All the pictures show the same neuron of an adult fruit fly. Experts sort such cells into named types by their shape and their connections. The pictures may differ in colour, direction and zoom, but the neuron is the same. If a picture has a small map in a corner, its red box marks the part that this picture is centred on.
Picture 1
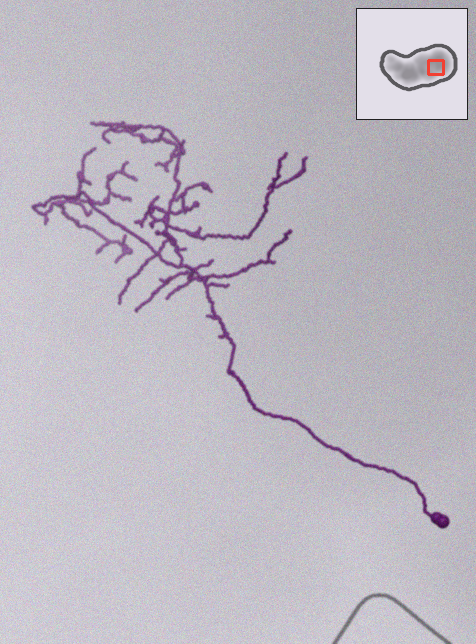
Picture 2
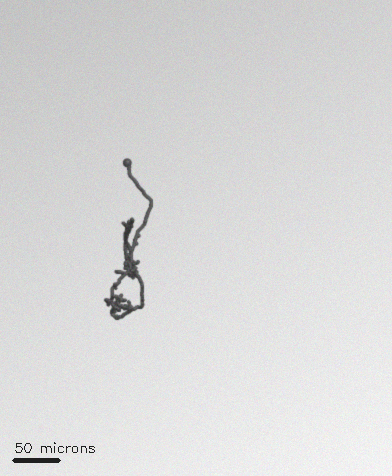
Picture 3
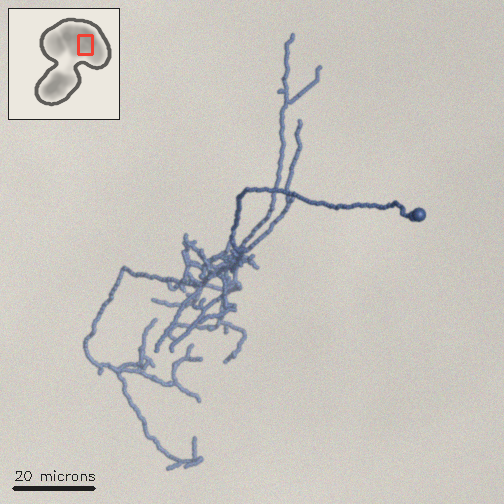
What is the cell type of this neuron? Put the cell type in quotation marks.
"PS077"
